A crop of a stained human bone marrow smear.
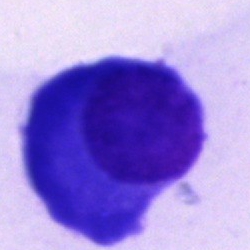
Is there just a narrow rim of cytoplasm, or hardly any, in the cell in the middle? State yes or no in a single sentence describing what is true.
No, in this cell the cytoplasm is abundant.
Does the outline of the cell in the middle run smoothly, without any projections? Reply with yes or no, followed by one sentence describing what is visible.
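No. Small bumps project from the cell margin along the upper and right edges.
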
